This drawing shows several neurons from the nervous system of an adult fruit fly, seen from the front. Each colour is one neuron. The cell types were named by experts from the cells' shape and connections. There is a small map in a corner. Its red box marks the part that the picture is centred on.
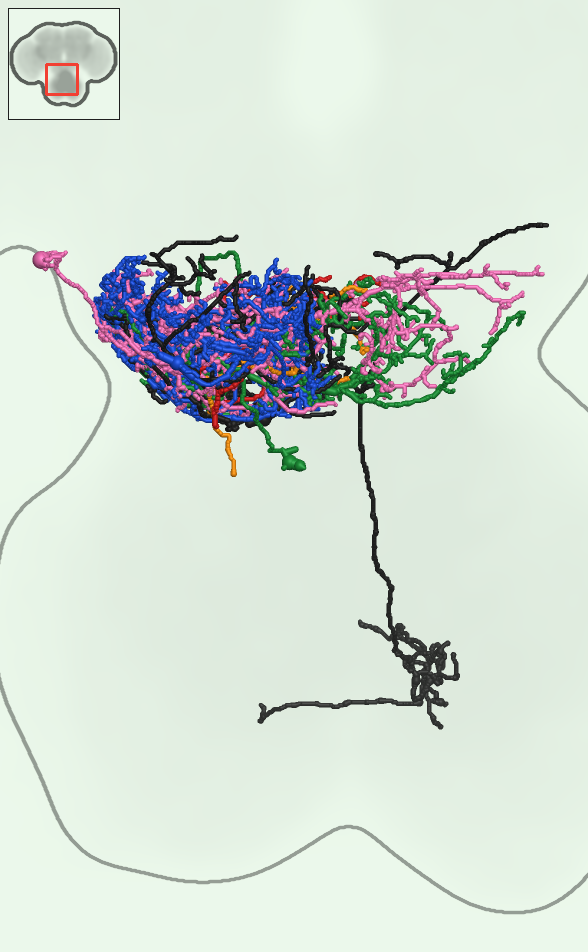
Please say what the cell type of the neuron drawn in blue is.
GNG095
